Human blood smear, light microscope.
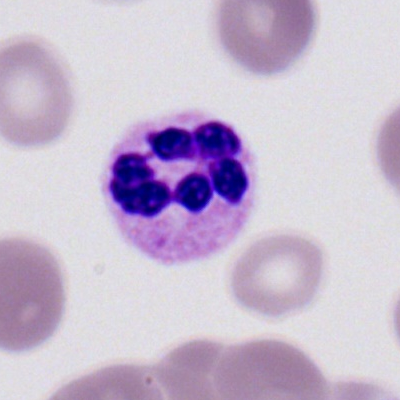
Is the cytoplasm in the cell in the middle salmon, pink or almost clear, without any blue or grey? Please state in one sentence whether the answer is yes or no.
Yes, in this cell the cytoplasm is pink, salmon or almost colourless, lacking any blue or grey.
